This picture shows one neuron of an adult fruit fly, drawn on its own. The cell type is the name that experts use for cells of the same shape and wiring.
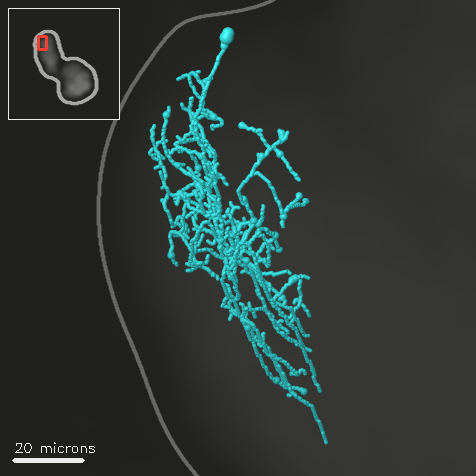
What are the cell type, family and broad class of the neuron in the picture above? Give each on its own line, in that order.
IN01B065
hemilineage 01B
nerve-cord intrinsic neuron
